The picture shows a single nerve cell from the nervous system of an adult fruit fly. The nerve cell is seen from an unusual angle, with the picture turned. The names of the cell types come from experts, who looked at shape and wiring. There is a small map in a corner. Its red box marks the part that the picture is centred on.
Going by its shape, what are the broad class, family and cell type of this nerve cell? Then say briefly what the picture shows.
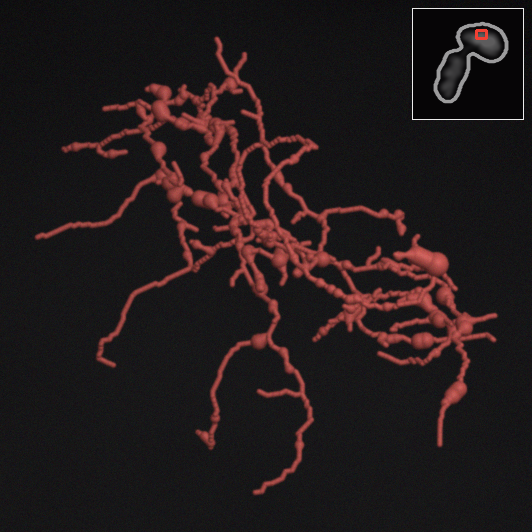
It is a central-brain intrinsic neuron. The family is hemilineage TRdm. The cell type is GNG372. The cell body can be seen on the right of the picture. Dozens of branch ends can be seen.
